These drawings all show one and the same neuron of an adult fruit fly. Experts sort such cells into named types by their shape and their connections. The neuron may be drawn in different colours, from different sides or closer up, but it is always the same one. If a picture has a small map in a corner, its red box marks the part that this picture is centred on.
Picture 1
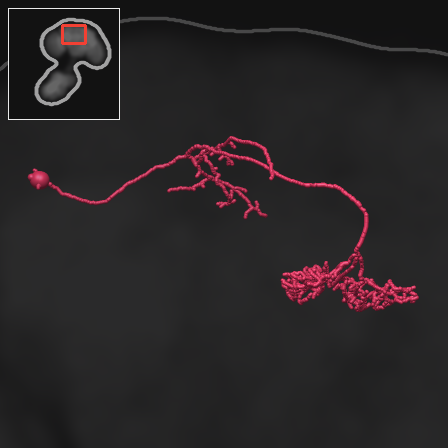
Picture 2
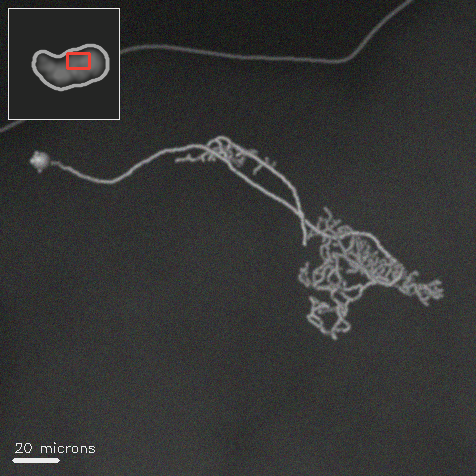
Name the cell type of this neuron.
FB2I_a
